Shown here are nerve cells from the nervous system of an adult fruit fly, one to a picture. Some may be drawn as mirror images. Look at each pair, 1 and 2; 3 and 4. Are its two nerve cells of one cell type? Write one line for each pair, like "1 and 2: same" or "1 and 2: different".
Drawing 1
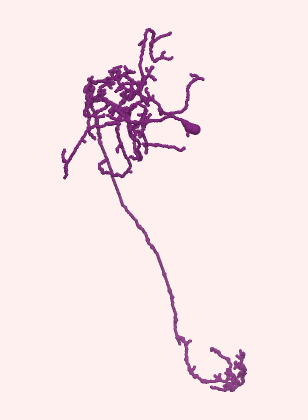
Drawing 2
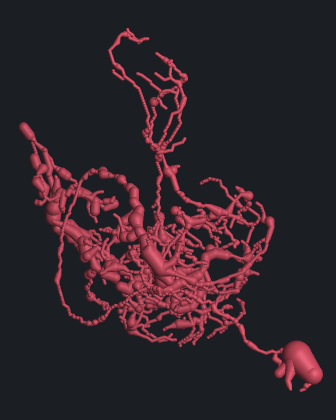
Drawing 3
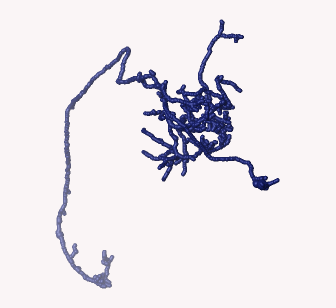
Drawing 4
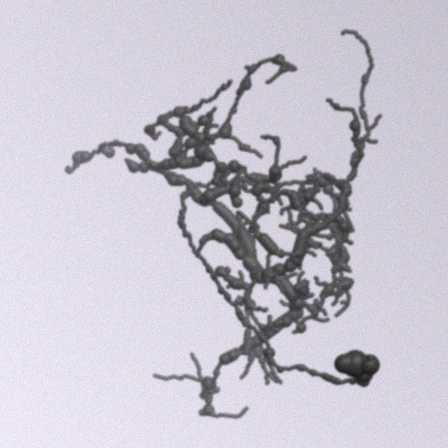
1 and 2: different
3 and 4: different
